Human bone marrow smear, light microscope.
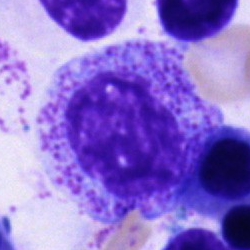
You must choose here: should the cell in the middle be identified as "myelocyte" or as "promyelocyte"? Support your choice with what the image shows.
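The cell in the middle is a promyelocyte. Its cytoplasm is pale blue, not pinkish.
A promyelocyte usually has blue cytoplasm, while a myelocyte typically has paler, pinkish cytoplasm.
The border is also irregular and wavy, the chromatin is mottled with paler and darker purple areas, and cytoplasm rims the nucleus on all sides.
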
